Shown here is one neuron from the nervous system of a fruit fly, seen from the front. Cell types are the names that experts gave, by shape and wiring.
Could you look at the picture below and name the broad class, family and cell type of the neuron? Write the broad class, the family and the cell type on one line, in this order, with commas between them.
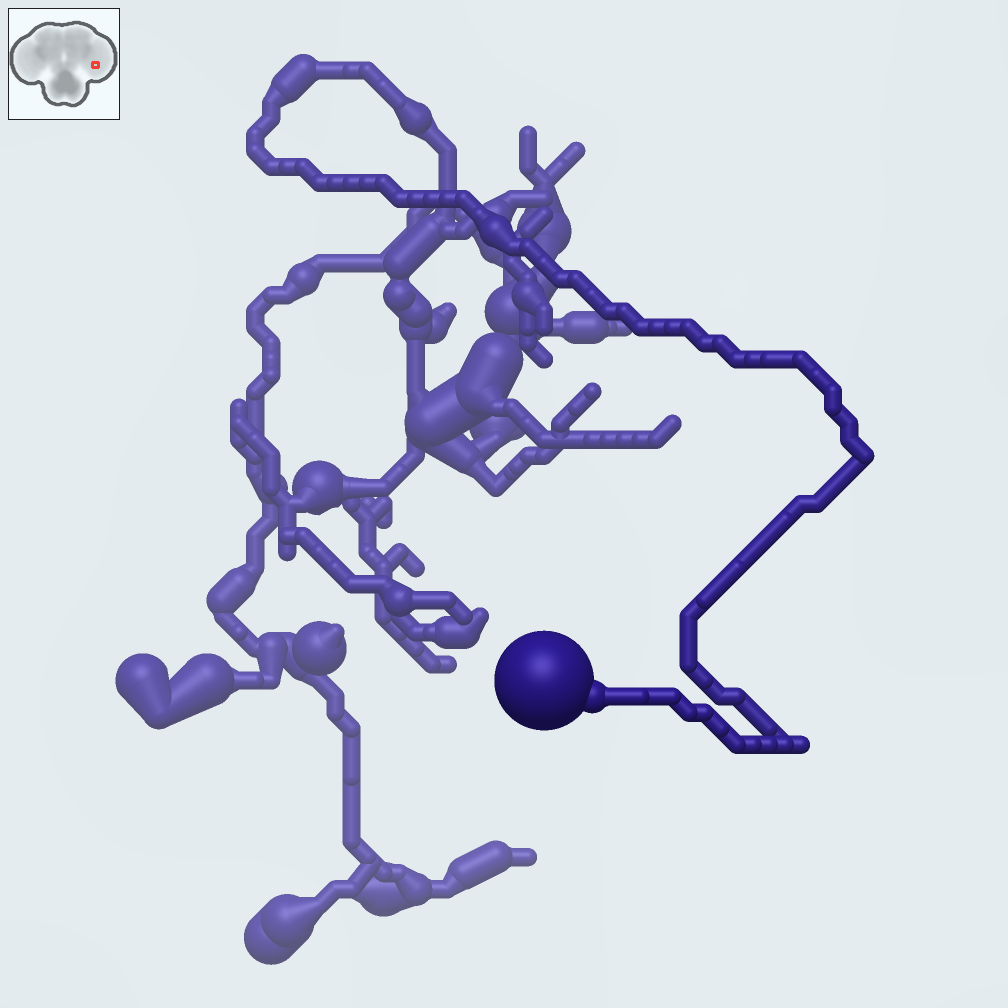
optic-lobe intrinsic neuron, Cm, Cm2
